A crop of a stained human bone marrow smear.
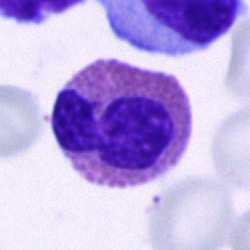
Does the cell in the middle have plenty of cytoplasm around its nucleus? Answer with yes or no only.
Yes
